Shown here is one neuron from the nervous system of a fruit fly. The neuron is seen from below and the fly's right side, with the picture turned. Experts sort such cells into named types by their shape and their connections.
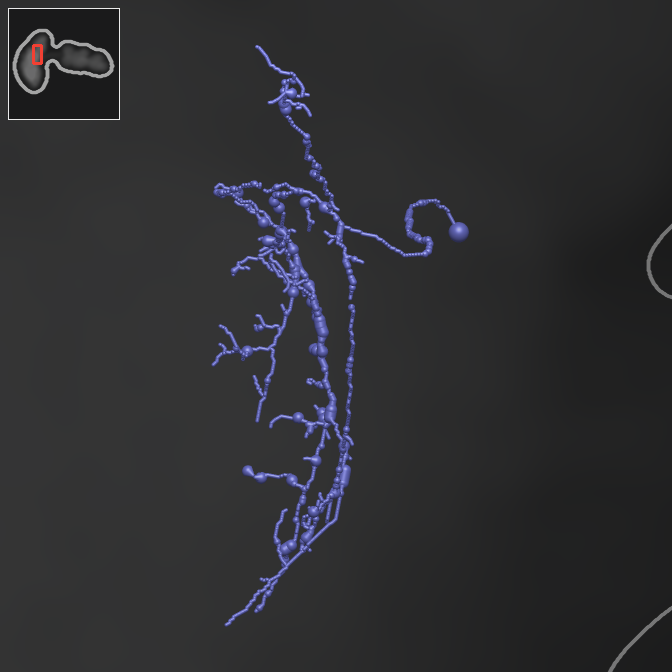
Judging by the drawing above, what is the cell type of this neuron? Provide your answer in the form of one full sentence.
By cell type, this neuron is classified as PLP159.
